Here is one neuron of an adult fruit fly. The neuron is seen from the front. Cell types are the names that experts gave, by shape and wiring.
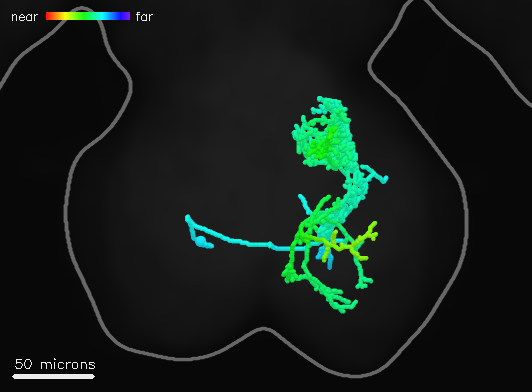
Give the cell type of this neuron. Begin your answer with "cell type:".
cell type: IN01A031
